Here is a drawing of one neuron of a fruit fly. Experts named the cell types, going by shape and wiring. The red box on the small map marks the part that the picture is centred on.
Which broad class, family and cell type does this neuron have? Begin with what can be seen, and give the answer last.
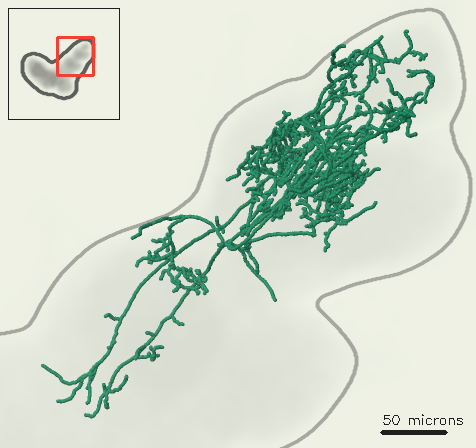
By the scale bar it is about 300 microns wide in this view. Dozens of branch ends can be seen. This is a nerve-cord intrinsic neuron. The family is hemilineage 00A. The cell type is IN00A017.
